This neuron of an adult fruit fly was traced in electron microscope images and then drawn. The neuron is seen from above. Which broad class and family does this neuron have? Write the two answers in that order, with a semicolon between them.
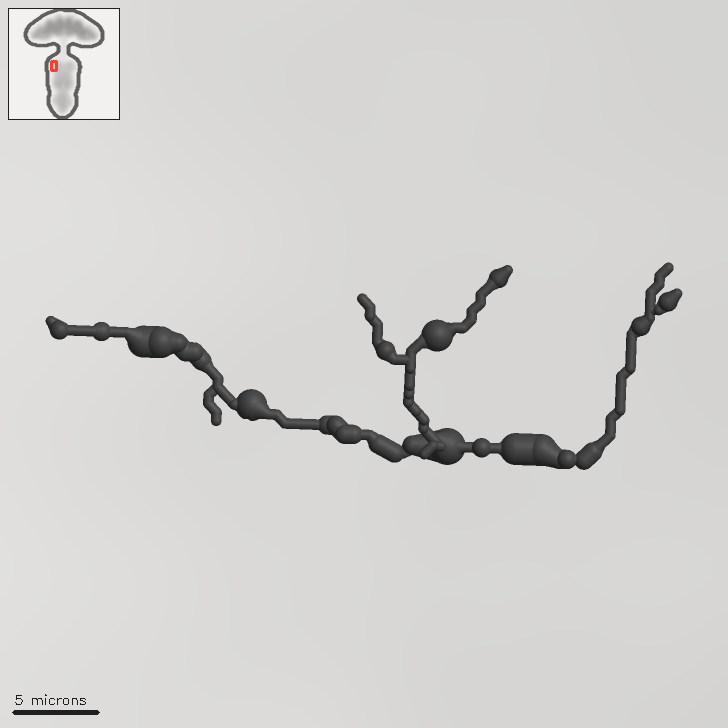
sensory neuron entering the nerve cord; class mechanosensory tactile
